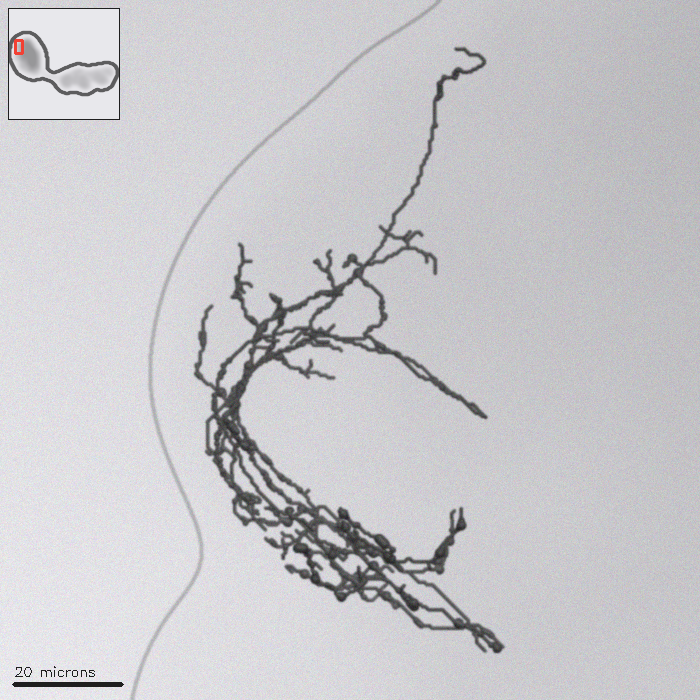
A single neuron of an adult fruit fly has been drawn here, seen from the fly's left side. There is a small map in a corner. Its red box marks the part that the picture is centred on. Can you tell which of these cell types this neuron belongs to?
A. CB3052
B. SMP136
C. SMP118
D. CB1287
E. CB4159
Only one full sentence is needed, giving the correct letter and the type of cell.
The cell type named CB1287, option D, describes the neuron.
